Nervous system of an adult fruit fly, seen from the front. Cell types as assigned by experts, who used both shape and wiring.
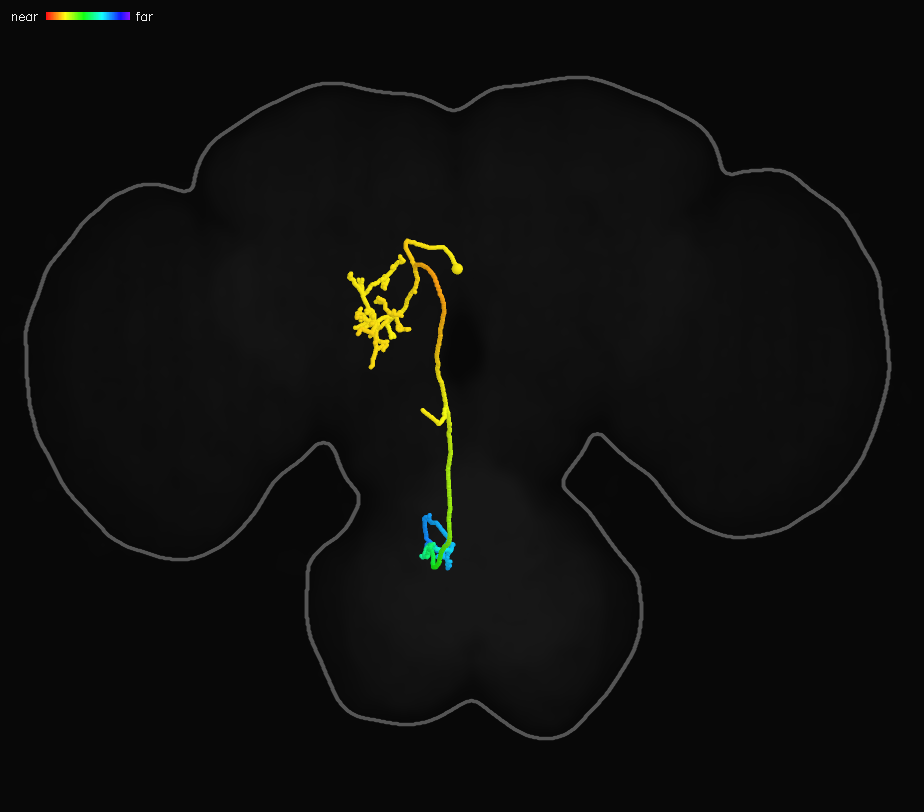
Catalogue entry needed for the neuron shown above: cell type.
DNpe054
